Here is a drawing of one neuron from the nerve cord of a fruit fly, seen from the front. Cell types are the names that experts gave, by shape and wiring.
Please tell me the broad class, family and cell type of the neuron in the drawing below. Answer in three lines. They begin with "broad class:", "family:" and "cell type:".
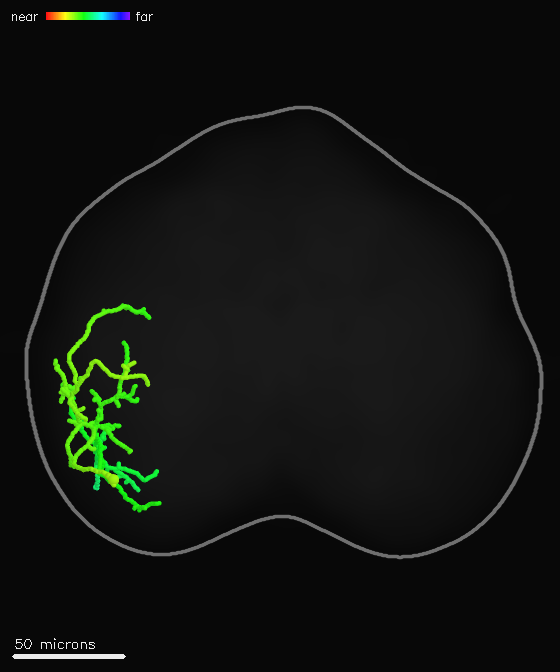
broad class: motor neuron of the nerve cord
family: hemilineage 15B
cell type: MNml78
